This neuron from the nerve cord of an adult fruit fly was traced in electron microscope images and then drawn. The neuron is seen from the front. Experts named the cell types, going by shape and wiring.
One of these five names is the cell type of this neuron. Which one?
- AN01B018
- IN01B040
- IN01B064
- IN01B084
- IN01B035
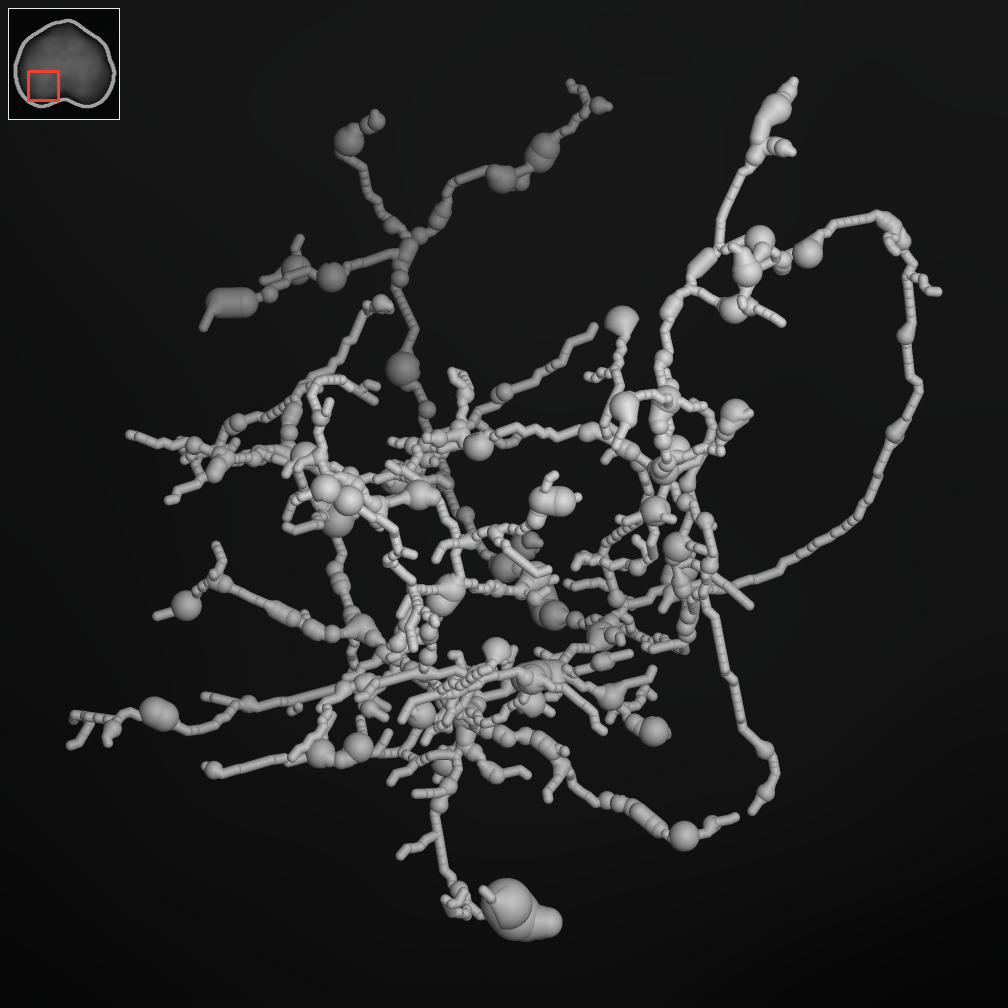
IN01B040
